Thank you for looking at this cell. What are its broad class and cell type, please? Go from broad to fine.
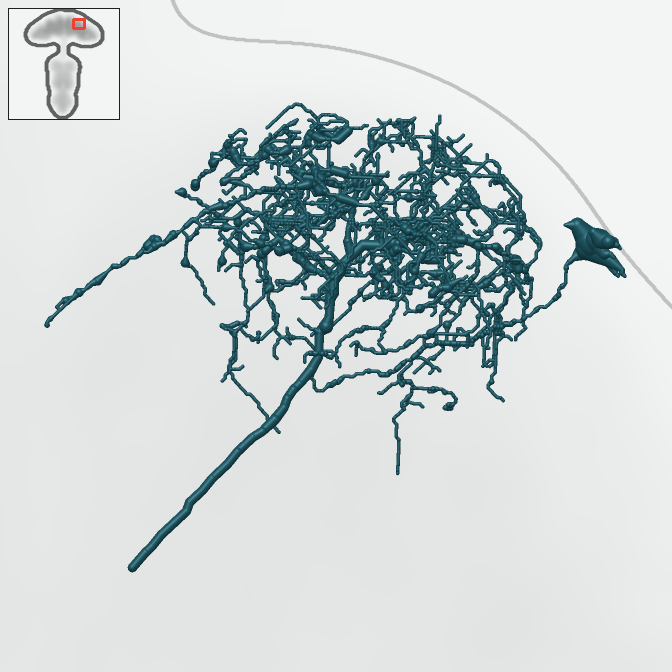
central-brain intrinsic neuron; AVLP159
